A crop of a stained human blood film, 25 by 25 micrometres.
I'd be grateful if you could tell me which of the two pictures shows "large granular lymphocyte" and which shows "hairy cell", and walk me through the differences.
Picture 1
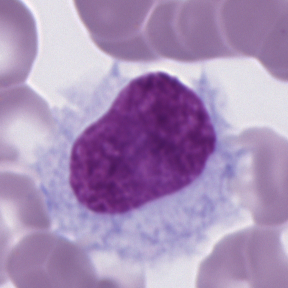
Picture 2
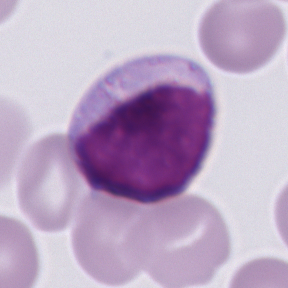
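Picture 1 shows the hairy cell, and picture 2 the large granular lymphocyte. In picture 2, look at the cytoplasm: a few fine purple granules lie within it.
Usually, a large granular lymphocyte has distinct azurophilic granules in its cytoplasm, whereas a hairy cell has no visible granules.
Now go round the edge of the cell in picture 1: the border is ragged, with many fine hair-like projections all the way around. Its cytoplasm is abundant and pale blue-grey, forming a wide rim around the nucleus. The chromatin there is dark purple with a mottled texture. Turn back to picture 2 and you will see the nucleus fills about 70% of the cell's area and sits toward the bottom, while the cytoplasm forms a crescent above it. That nuclear edge is smooth, without indentation or lobes, and the chromatin is deep purple and condensed, also mottled.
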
